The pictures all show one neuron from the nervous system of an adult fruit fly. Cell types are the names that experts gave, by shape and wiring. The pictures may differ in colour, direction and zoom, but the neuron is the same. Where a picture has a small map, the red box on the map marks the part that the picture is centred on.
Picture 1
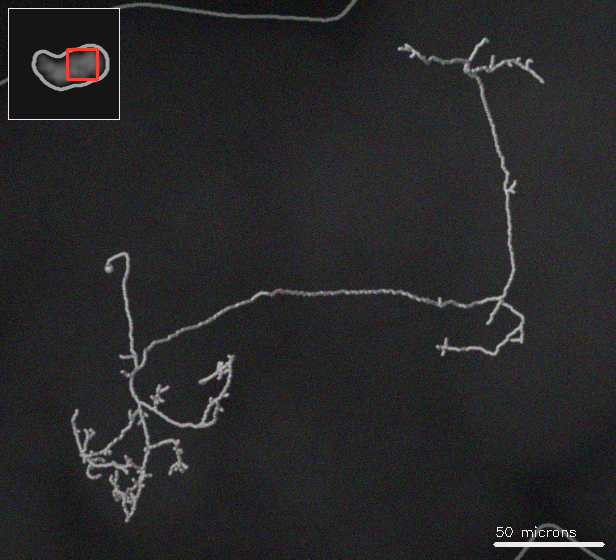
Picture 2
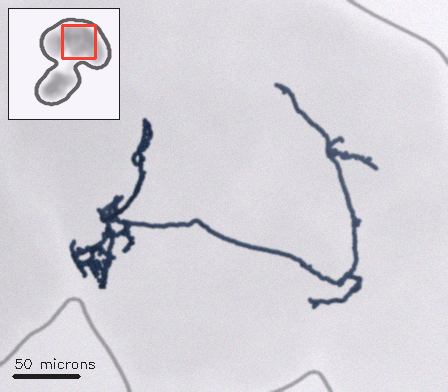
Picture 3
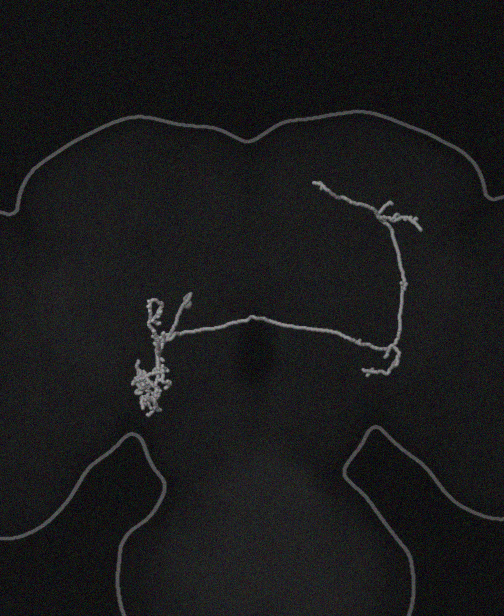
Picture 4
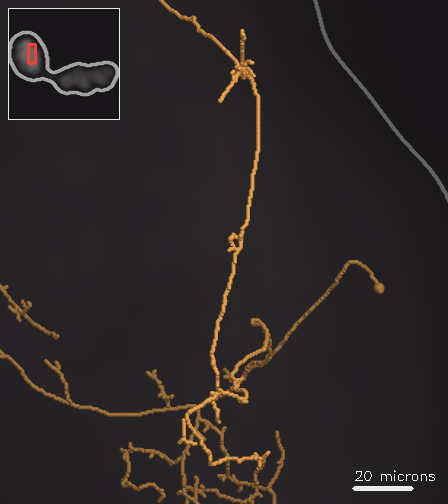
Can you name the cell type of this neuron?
CB3204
